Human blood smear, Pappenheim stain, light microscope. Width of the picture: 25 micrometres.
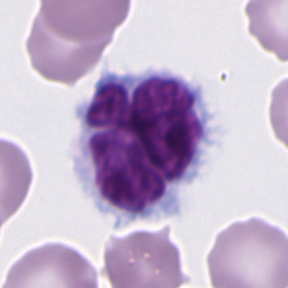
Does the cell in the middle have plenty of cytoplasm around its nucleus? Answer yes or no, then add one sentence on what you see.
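No. The cytoplasm forms a narrow rim around the nucleus.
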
